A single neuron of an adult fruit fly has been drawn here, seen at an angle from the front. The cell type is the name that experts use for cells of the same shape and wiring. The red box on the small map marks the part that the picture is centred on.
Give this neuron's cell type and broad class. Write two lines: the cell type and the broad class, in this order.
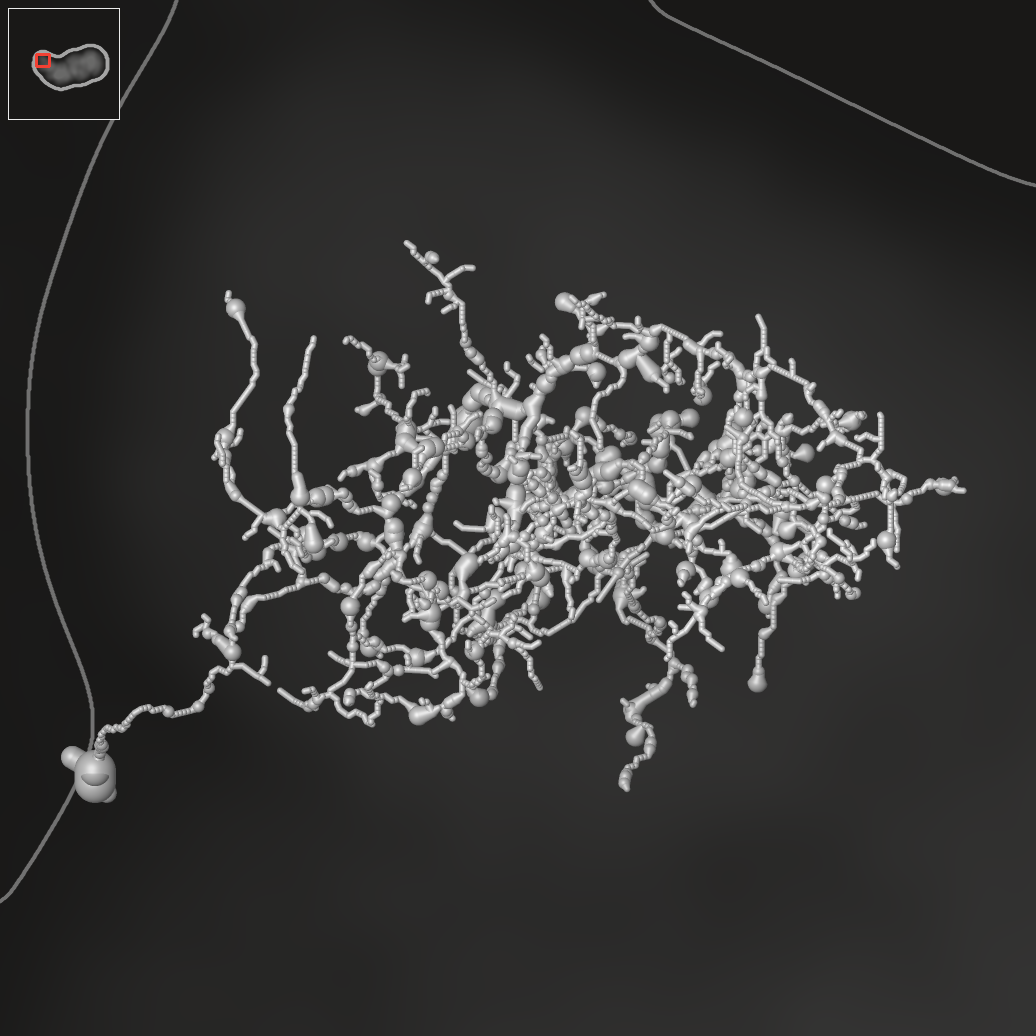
INXXX369
nerve-cord intrinsic neuron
